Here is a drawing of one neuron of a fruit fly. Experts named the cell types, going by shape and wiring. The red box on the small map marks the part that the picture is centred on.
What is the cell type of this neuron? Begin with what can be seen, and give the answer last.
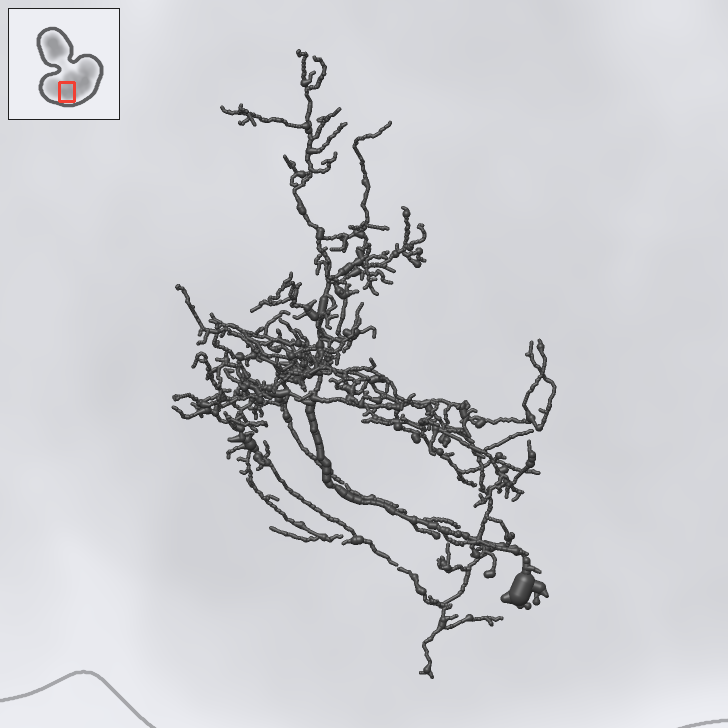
The cell body is at the lower right of the picture. The picture shows more than a hundred branch ends. It is a central-brain intrinsic neuron. The cell type is PLP252.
